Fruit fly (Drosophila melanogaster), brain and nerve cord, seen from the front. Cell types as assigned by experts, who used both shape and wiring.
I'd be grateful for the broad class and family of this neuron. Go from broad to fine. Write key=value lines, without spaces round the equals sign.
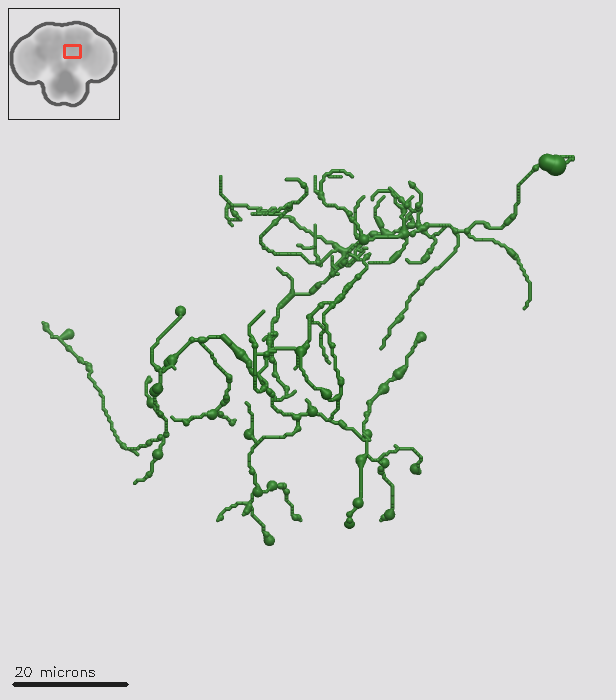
broad_class=central-brain intrinsic neuron
family=hemilineage ALl1_dorsal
